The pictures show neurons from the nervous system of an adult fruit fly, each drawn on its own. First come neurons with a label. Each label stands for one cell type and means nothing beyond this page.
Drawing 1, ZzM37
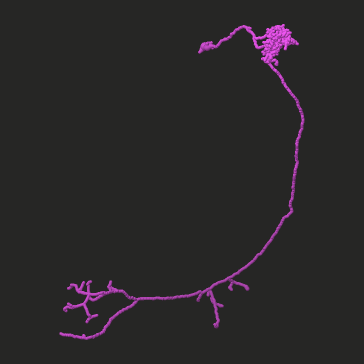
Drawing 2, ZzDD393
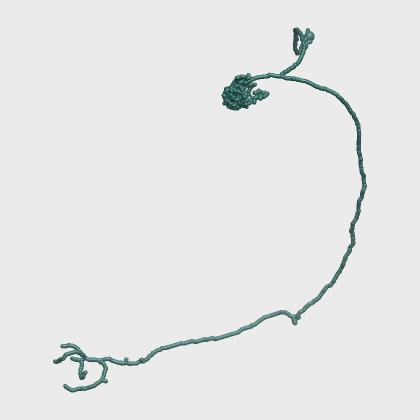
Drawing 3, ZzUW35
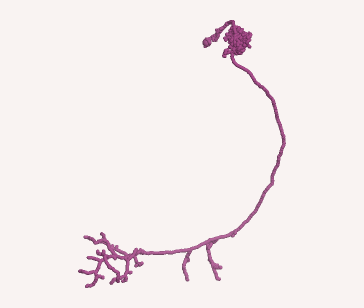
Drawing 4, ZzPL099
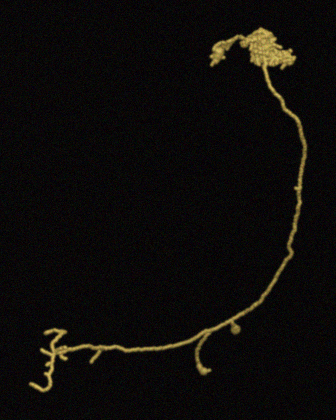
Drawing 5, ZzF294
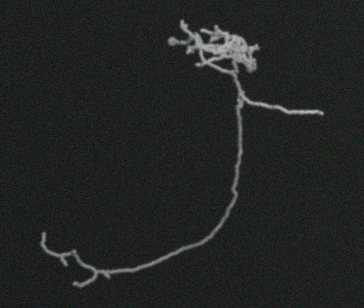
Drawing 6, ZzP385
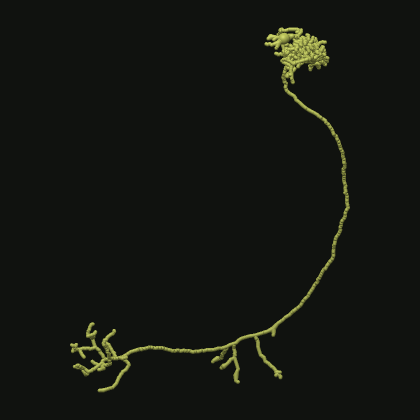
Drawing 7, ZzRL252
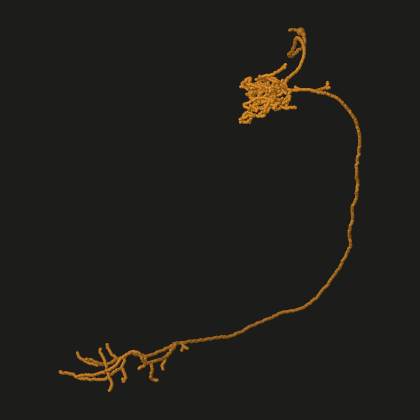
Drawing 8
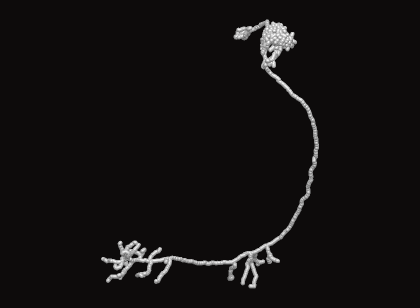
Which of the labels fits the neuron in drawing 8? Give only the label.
ZzP385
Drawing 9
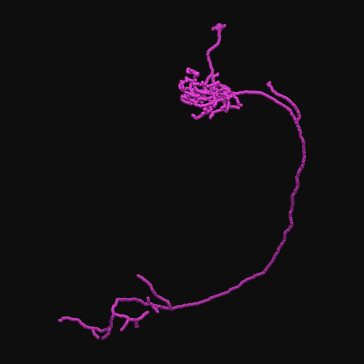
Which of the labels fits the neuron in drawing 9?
ZzRL252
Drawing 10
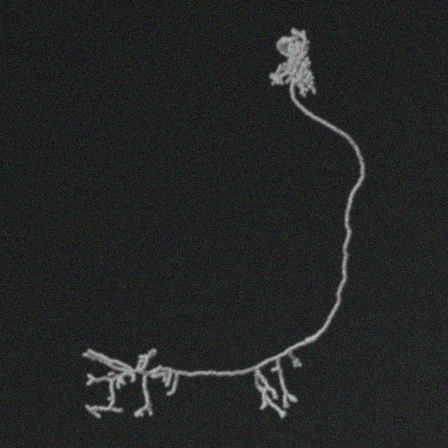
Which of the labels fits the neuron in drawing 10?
ZzUW35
